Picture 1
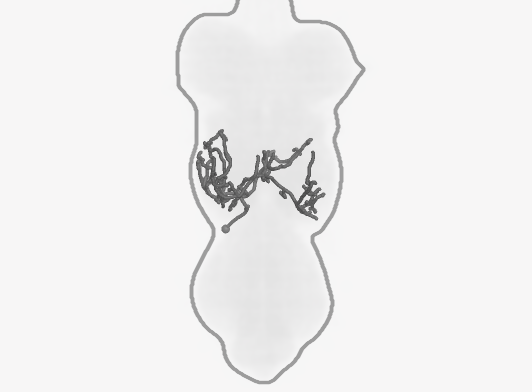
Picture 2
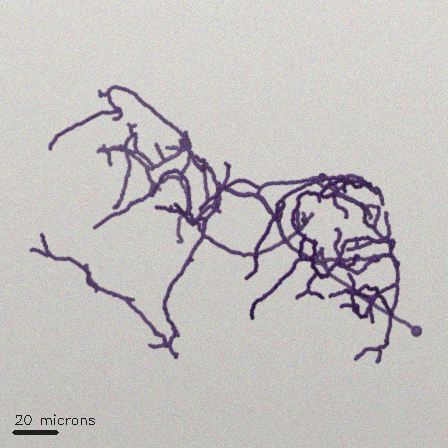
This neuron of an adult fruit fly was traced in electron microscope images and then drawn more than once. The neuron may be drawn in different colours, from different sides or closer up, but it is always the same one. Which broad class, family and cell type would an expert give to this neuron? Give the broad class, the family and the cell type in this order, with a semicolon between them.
nerve-cord intrinsic neuron; hemilineage 04B; IN04B016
